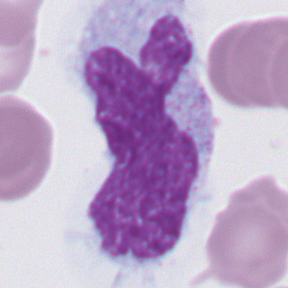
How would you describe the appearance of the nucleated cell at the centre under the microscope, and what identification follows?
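The nucleus is elongated and irregularly folded, a lobe projecting upward at the top right. Pale greyish-blue cytoplasm holds scattered fine pinkish-purple granules. Faint thread-like projections extend from the lower cell edge. Monocyte.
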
